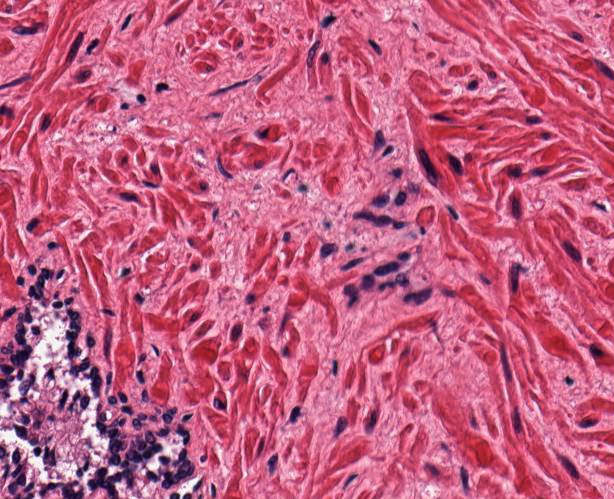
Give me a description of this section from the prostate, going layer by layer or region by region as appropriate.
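Spindle cells in short fascicles running in many directions fill most of the field. Nuclei dark, elongated, widely spaced; cytoplasm far outweighs nuclei. Lower-left corner: cluster of small cells with dark round nuclei in a pale, cleared background. No epithelium, glands or fat cells.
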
